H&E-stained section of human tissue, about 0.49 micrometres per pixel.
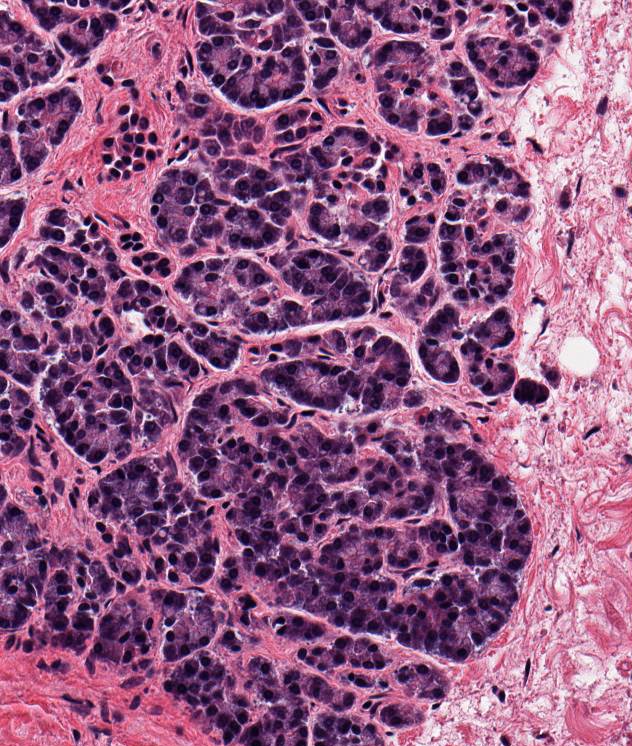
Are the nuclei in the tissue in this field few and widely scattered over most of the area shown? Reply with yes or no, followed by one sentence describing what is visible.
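No. Closely packed epithelial cells form rounded nests and lobules that fill the left and central parts of the field.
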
